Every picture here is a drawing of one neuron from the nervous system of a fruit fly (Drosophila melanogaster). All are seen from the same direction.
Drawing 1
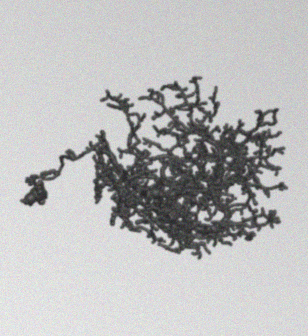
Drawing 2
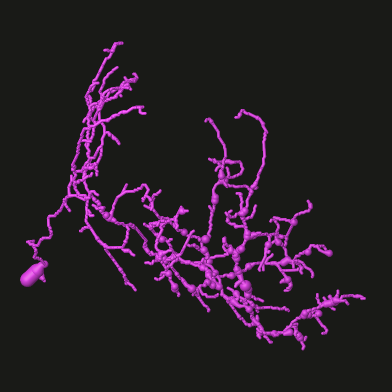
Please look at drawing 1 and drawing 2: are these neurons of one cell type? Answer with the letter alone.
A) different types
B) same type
A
